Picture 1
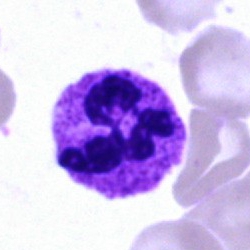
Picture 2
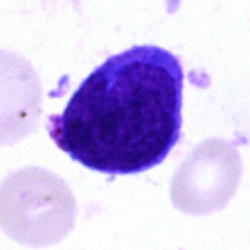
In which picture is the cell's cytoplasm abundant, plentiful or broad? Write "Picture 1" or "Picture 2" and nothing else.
Picture 1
